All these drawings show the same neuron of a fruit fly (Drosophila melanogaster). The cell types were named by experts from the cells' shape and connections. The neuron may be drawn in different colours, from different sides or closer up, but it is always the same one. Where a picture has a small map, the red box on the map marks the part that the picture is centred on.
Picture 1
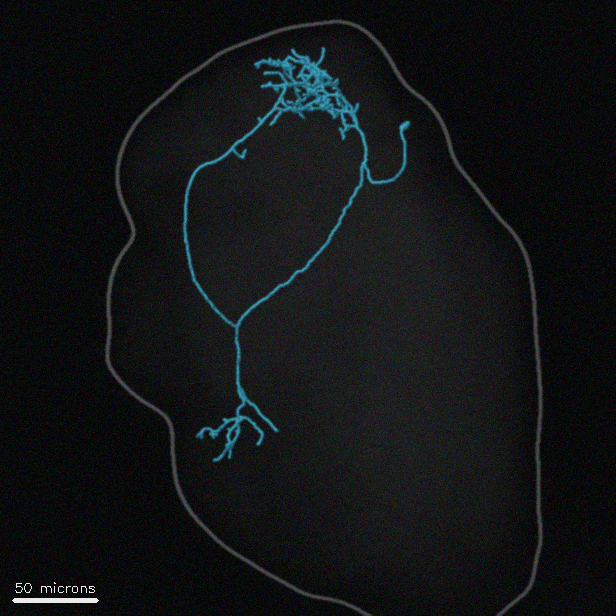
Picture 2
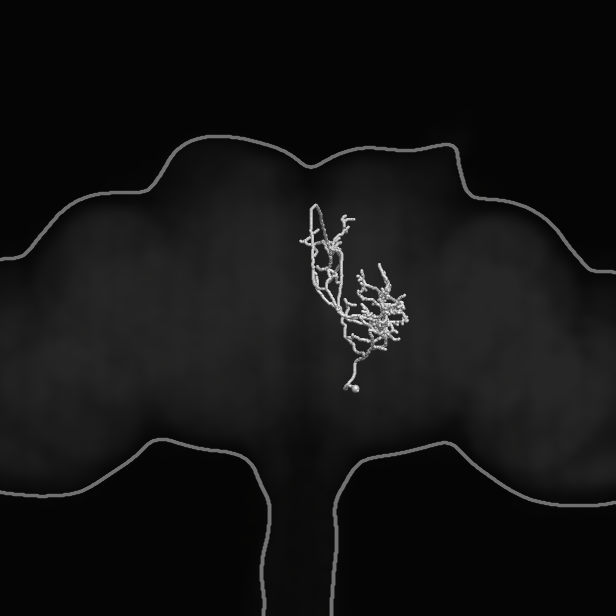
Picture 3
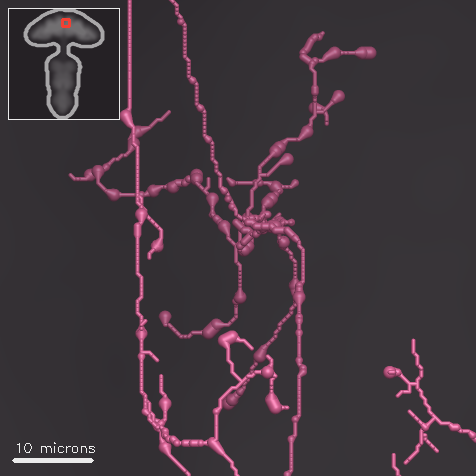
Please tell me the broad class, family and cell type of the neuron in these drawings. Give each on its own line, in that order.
central-brain intrinsic neuron
hemilineage DM2_central
CB2539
